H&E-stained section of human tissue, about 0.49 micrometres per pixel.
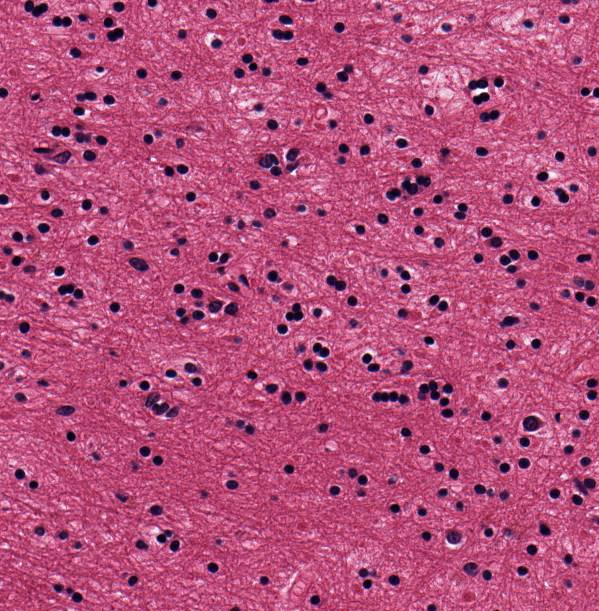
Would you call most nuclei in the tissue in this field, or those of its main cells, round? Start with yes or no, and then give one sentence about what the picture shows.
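Yes. Most nuclei are small, round and densely dark-staining.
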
